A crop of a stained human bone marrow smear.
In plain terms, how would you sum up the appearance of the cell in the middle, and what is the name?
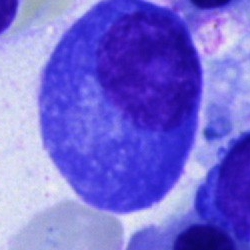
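The cytoplasm is abundant and deep blue. Many small pale spots within it give a mottled appearance. No purple granules are present in the cytoplasm. Part of another nucleated cell lies at the lower right of the picture. This is a plasma cell.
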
